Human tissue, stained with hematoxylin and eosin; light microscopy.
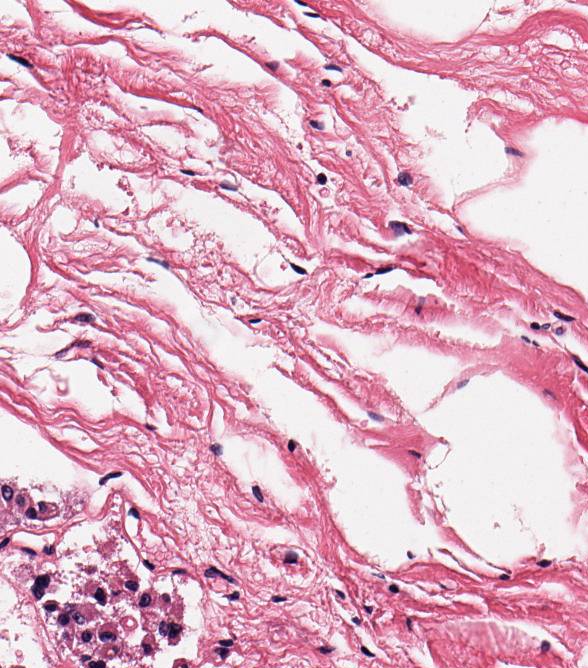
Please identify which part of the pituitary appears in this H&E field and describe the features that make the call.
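Shown is dense connective tissue. Its collagen bundles carry sparse nuclei, mostly small, dark and spindle-shaped, lying singly along the fibres.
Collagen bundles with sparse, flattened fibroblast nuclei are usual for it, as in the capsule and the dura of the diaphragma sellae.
Wide clear spaces separate the bundles through most of the field, the largest along the right side. In the lower left corner sits a crowded cluster of cells with round dark nuclei and purplish granular cytoplasm.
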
